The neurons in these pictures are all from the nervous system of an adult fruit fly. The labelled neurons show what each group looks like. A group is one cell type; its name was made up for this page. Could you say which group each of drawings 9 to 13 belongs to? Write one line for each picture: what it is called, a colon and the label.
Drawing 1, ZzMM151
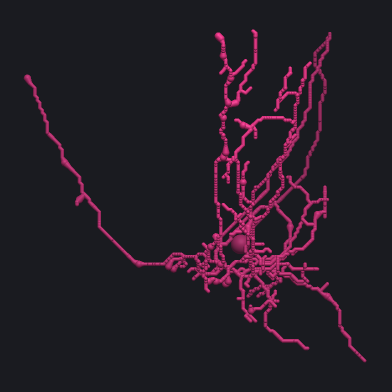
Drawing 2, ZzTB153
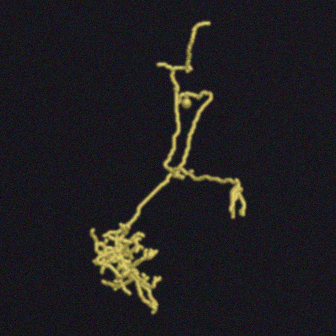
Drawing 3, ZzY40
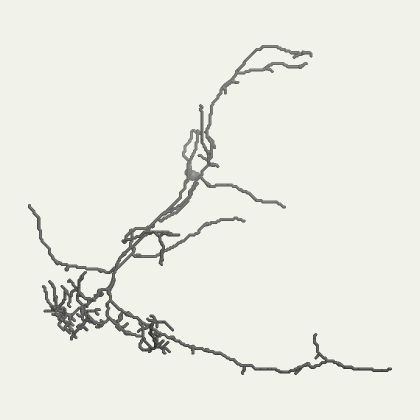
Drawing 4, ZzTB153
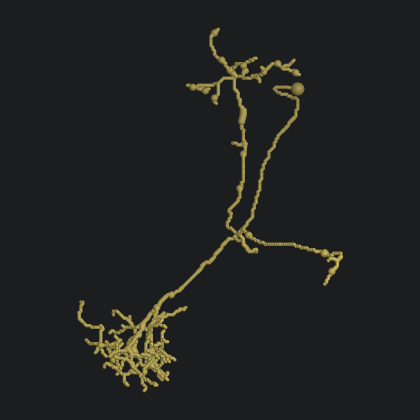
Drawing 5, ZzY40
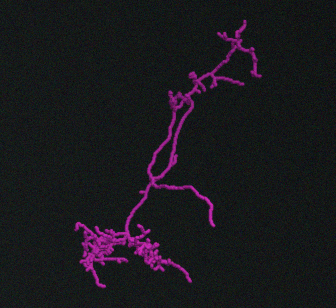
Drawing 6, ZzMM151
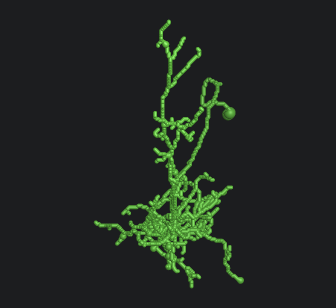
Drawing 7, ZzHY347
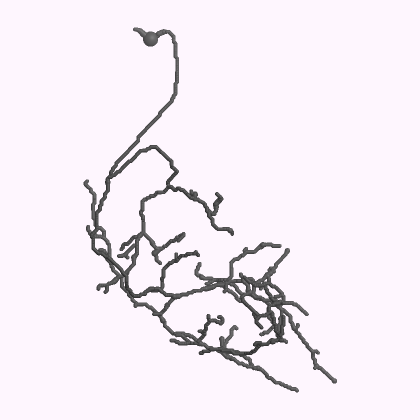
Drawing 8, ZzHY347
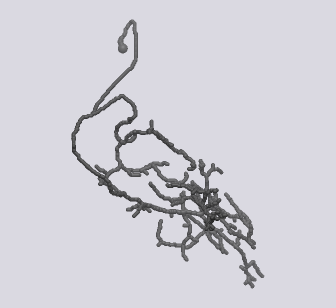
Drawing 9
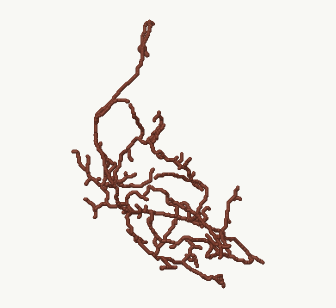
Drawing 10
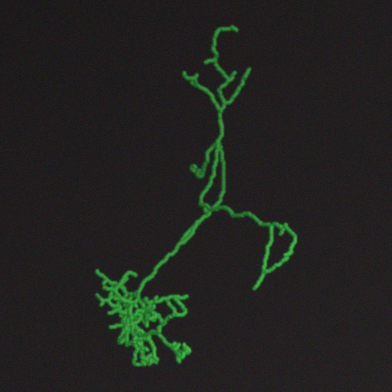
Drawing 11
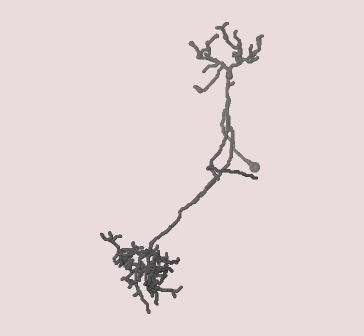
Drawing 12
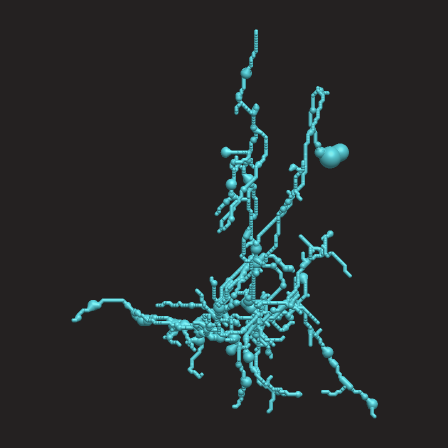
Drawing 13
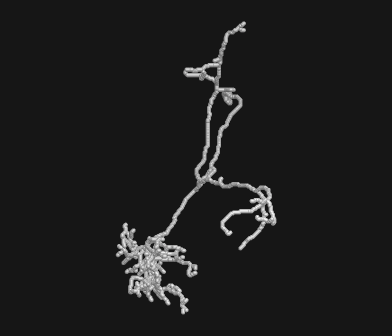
9: ZzHY347
10: ZzTB153
11: ZzTB153
12: ZzMM151
13: ZzTB153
